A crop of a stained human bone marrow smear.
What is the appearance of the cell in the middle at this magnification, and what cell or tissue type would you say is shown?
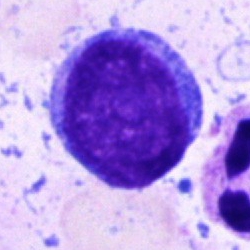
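Looking at the cell in the middle, I notice a round outline. Its cytoplasm is deep blue, and the rim of it is widest on the upper right side. I can't find any vacuoles in that cytoplasm. So this is a blast.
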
